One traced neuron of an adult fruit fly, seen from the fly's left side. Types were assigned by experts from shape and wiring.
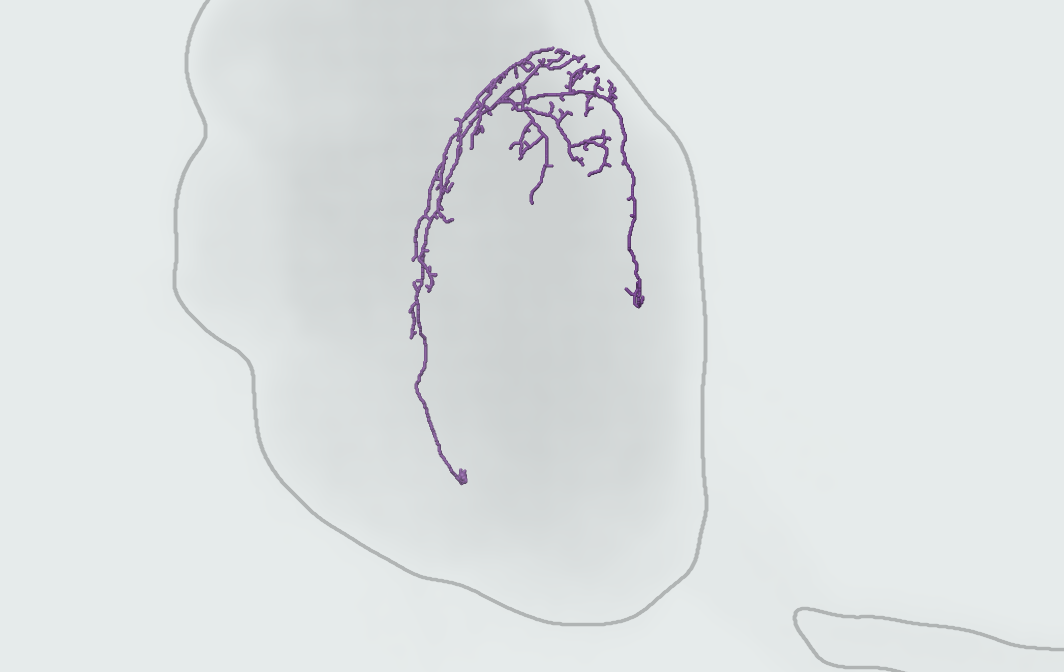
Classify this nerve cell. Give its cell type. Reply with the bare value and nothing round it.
Cm-DRA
